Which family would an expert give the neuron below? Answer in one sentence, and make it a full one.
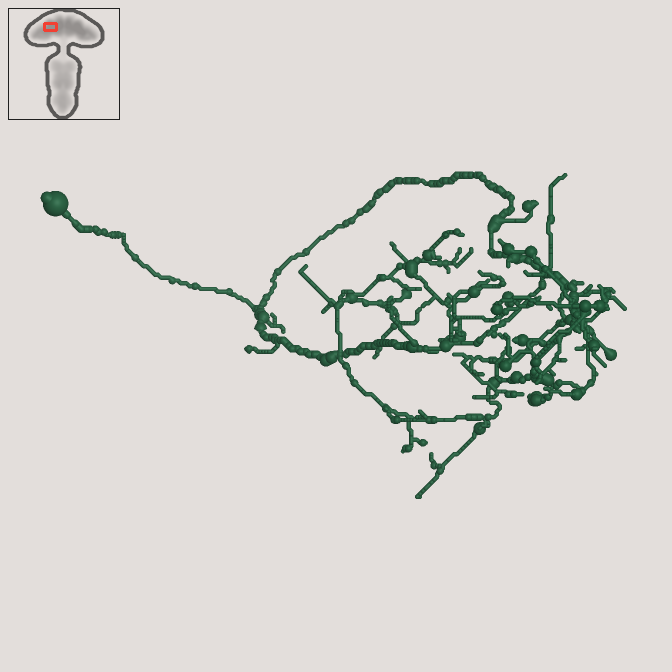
Family assignment for this neuron is hemilineage SLPal2.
